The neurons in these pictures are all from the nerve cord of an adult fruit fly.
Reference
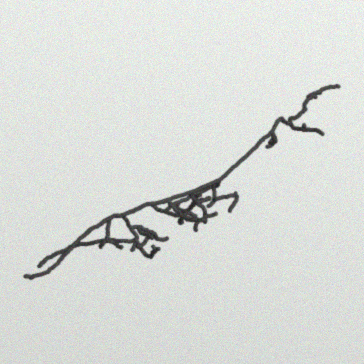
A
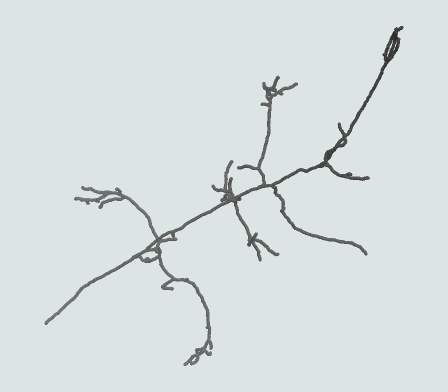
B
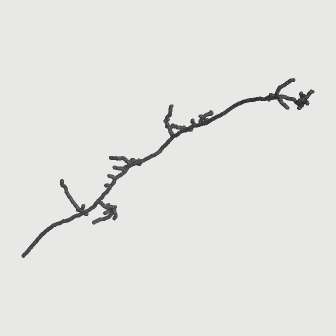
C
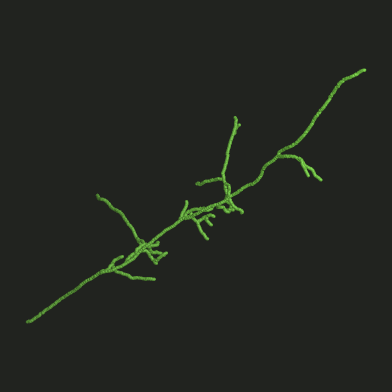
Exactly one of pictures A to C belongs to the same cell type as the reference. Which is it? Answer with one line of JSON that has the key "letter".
{"letter": "C"}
